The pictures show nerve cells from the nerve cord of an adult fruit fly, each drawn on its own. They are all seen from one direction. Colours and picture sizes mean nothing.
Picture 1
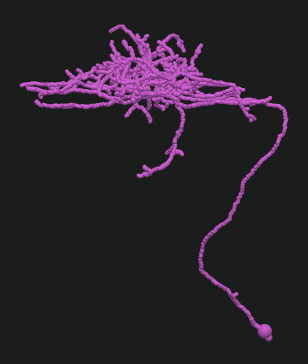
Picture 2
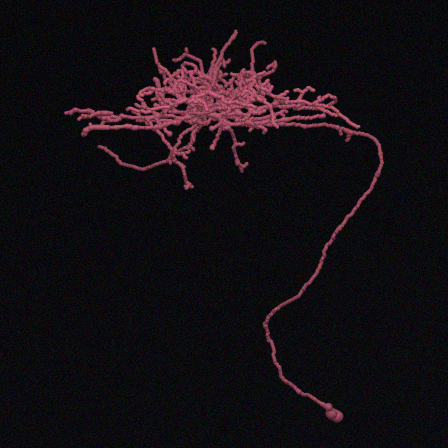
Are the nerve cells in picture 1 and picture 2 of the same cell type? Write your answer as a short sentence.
They are of the same cell type.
